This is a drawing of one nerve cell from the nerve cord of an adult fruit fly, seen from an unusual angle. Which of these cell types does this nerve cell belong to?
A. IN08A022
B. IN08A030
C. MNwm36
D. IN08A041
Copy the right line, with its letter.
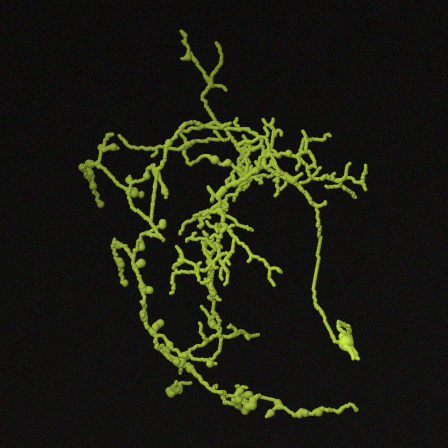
A. IN08A022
